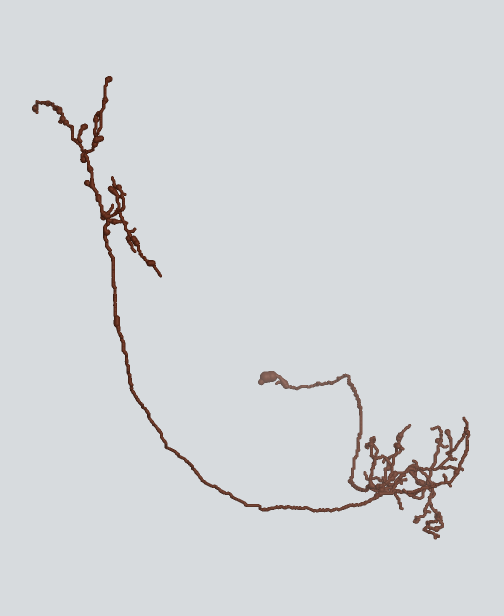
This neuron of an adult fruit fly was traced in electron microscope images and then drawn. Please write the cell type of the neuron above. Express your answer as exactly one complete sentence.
Under the cell type VP1l+_lvPN falls this neuron.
